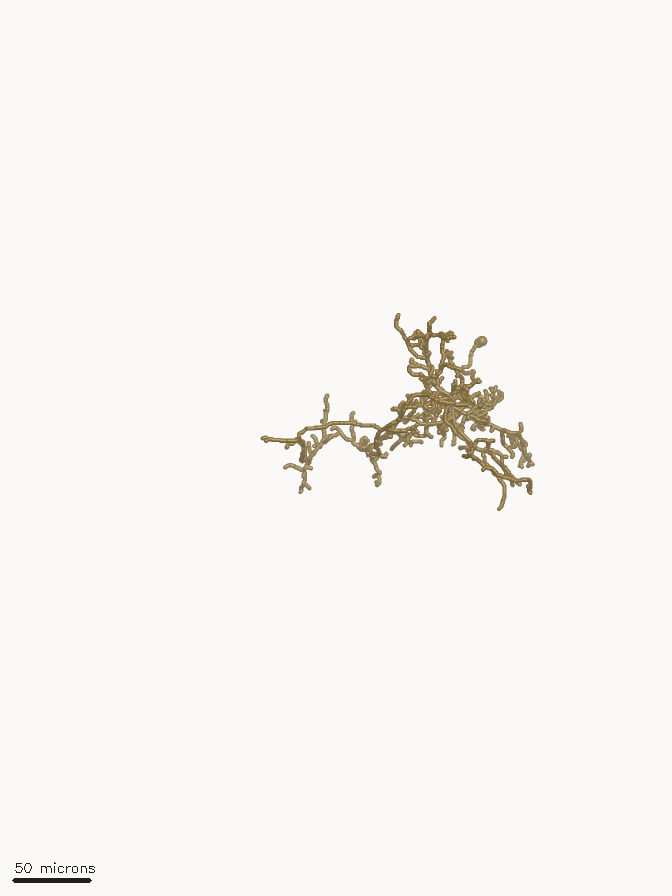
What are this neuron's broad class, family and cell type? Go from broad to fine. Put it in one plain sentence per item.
A central-brain intrinsic neuron of hemilineage SMPpv2_ventral, type PS182.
